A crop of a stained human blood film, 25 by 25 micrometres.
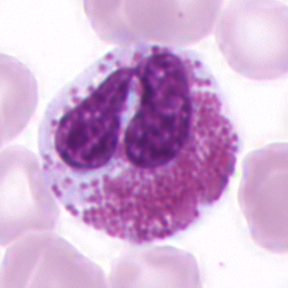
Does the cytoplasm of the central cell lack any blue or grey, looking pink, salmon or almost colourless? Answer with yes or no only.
Yes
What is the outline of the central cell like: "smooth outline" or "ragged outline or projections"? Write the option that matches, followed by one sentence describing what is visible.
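Smooth outline. The cell outline is roughly round and smooth.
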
